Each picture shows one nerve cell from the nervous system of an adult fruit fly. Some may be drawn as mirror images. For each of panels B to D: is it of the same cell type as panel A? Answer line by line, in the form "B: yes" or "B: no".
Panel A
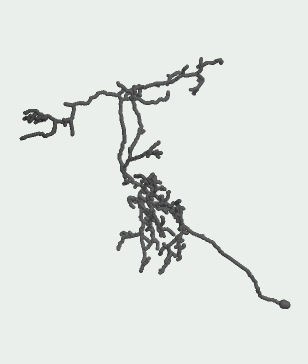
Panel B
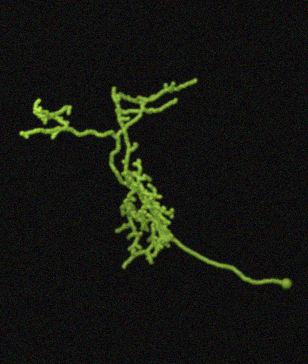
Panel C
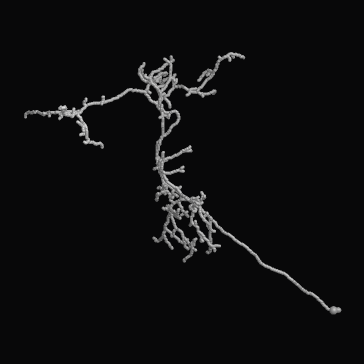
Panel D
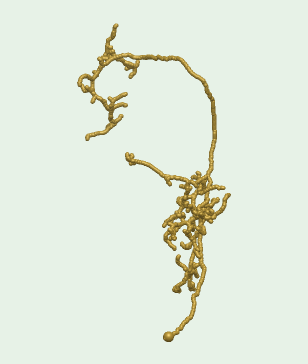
B: yes
C: yes
D: no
